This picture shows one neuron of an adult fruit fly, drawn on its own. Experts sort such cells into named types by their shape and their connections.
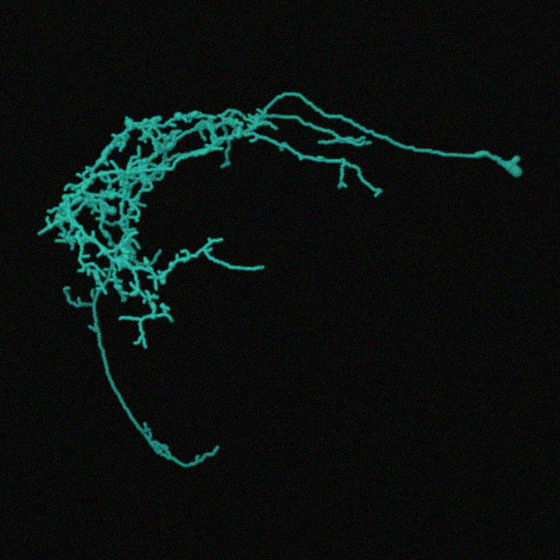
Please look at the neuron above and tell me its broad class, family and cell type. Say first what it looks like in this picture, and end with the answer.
The picture shows dozens of branch ends. In this view it is wider than it is tall. It is a nerve-cord intrinsic neuron. The family is hemilineage 19A. Its cell type is IN19A044.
